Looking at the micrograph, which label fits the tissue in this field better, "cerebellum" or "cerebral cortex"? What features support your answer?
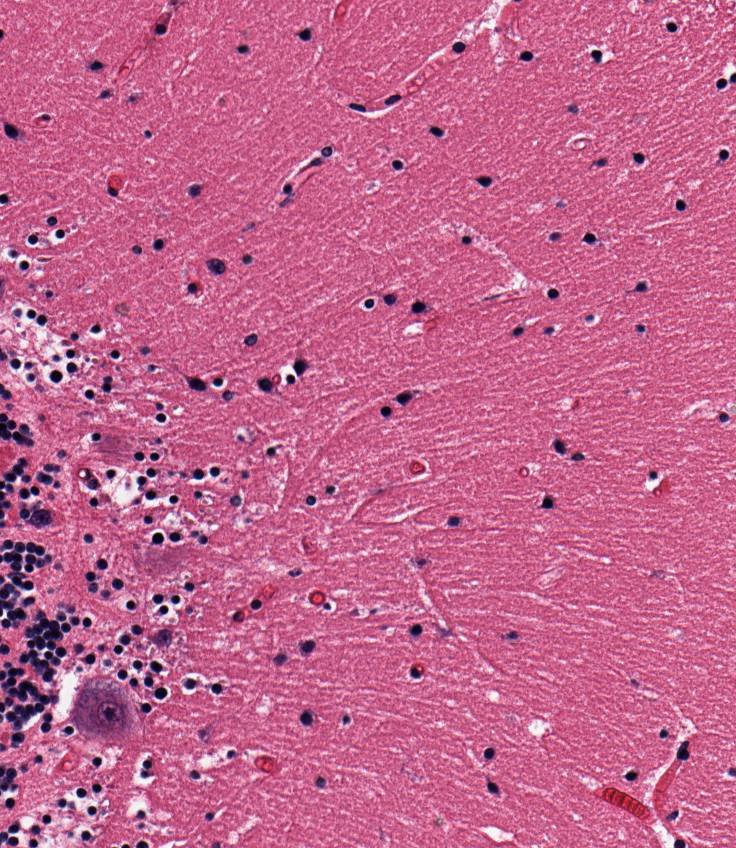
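It's cerebellum. What decides it is the dense band of small dark round nuclei at the left edge of the lower half, set against pale pink, sparsely cellular tissue.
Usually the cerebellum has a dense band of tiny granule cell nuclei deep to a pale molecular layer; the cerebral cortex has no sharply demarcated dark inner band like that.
Small clear spaces cluster around that band. Thin capillaries with elongated dark nuclei cross the pink tissue, one along the top; another at lower right holds a short row of stacked red blood cells.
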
